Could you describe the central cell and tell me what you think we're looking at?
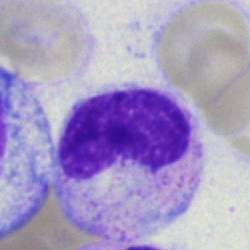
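A kidney-shaped nucleus occupies the upper part of the cell, with its indentation on the lower side. Fine pinkish-purple granules are scattered through the cytoplasm, and a paler, less granular area lies in the nuclear indentation. The cell is a band neutrophil.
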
